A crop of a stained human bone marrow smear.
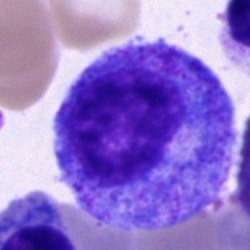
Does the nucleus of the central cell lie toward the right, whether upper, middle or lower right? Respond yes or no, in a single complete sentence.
No, the nucleus of this cell is positioned toward the left side.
